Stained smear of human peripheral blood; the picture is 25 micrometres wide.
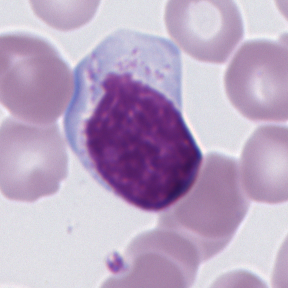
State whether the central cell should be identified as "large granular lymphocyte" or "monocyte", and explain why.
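This is a large granular lymphocyte. Its nucleus, about 12 by 9 micrometres, is oval in outline, and its chromatin is dark purple and coarsely clumped.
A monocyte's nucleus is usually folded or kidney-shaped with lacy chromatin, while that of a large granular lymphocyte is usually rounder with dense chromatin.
The cytoplasm here is pale blue.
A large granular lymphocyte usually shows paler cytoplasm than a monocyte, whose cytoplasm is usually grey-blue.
The nucleus sits off-centre toward the lower right, and the cytoplasm is widest along its upper and left sides.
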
